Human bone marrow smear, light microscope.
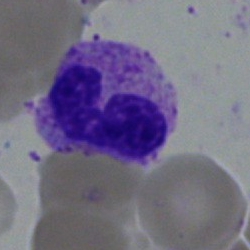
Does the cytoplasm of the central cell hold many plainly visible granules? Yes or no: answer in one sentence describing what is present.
Yes, many granules are seen in the cytoplasm of this cell.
